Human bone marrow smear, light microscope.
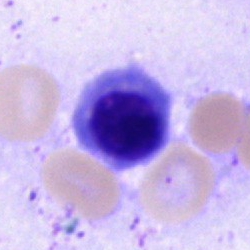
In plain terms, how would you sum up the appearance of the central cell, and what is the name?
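Nuclear chromatin dense, dark purple. Outline roughly round, with a few straight, slightly angular edges. Cytoplasm blue, its rim widest at upper left. Cell type: erythroblast.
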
